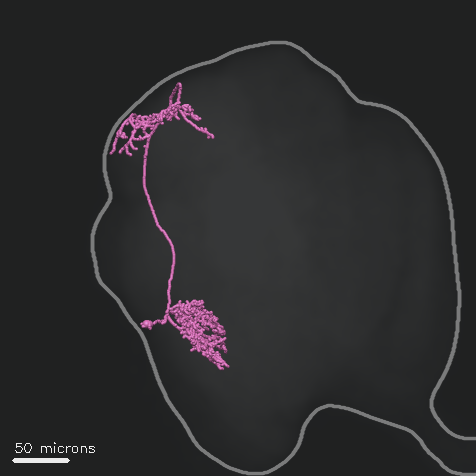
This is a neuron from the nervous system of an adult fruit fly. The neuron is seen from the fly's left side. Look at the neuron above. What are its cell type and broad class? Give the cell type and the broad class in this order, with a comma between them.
GNG289, central-brain intrinsic neuron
